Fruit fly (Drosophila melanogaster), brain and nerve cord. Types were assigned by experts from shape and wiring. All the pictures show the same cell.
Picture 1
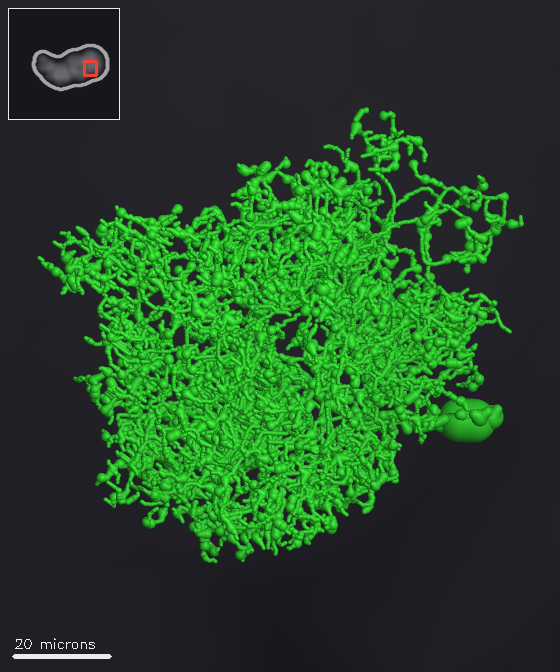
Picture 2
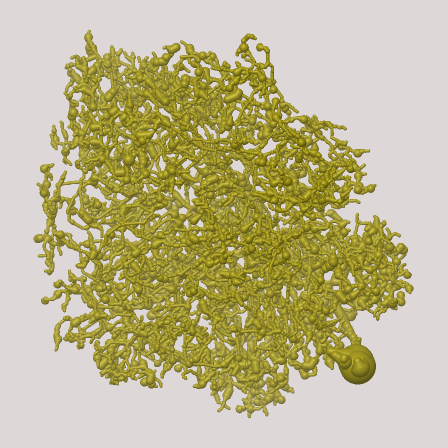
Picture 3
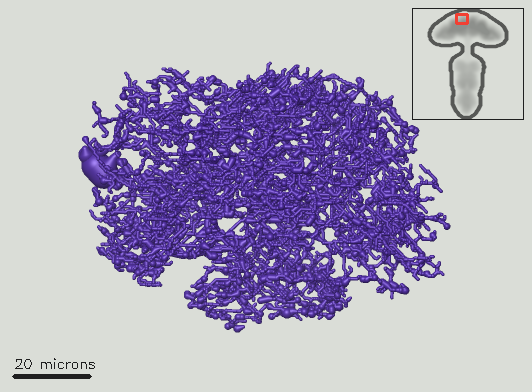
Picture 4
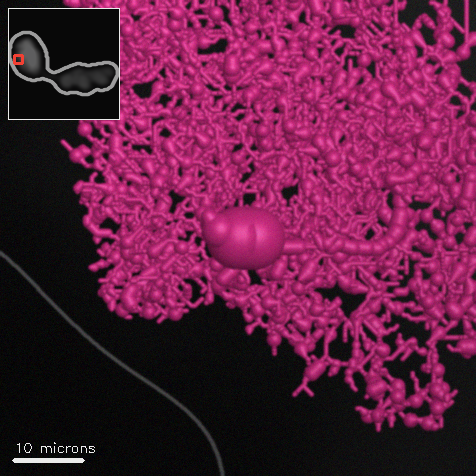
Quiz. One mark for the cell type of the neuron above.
lLN2X04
